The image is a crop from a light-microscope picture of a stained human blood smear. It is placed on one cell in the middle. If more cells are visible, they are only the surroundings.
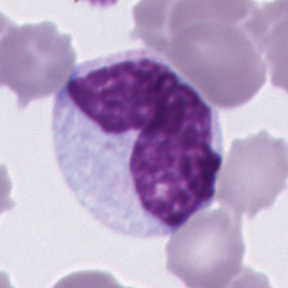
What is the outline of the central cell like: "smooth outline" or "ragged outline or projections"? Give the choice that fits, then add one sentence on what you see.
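Smooth outline. The cell's outline is smooth and rounded, without surface projections.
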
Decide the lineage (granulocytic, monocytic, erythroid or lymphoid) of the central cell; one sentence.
The cell found in the center of the crop is of the monocytic lineage.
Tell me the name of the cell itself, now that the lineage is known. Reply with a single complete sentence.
On this slide crop, the central cell is a monocyte.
